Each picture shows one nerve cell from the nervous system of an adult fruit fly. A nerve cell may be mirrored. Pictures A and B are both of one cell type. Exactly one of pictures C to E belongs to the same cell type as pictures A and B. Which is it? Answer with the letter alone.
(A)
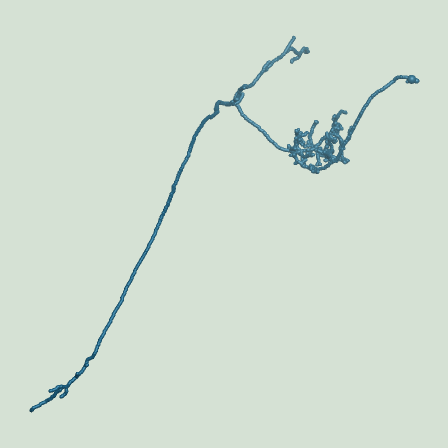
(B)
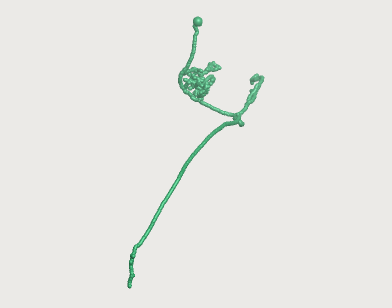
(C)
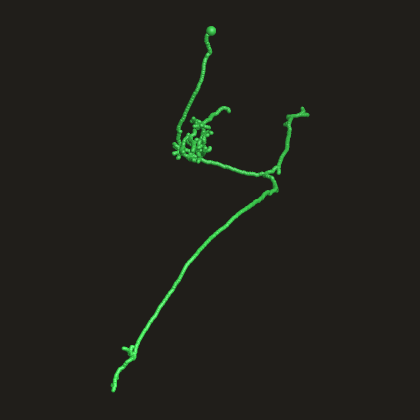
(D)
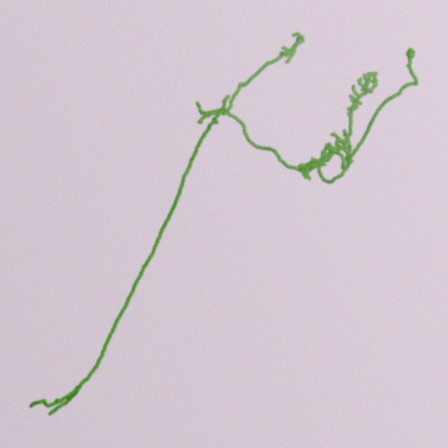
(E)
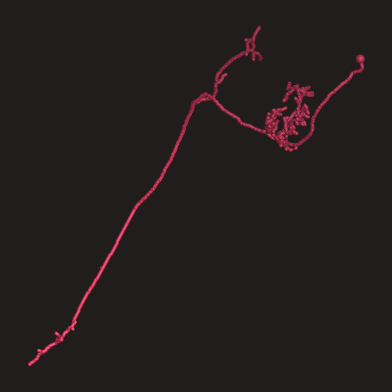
E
